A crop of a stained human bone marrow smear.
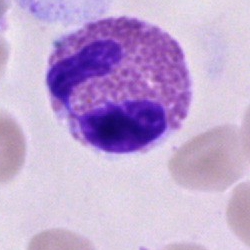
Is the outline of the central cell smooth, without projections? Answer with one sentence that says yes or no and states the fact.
Yes, the cell does have a smooth edge free of projections, blebs or tags.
